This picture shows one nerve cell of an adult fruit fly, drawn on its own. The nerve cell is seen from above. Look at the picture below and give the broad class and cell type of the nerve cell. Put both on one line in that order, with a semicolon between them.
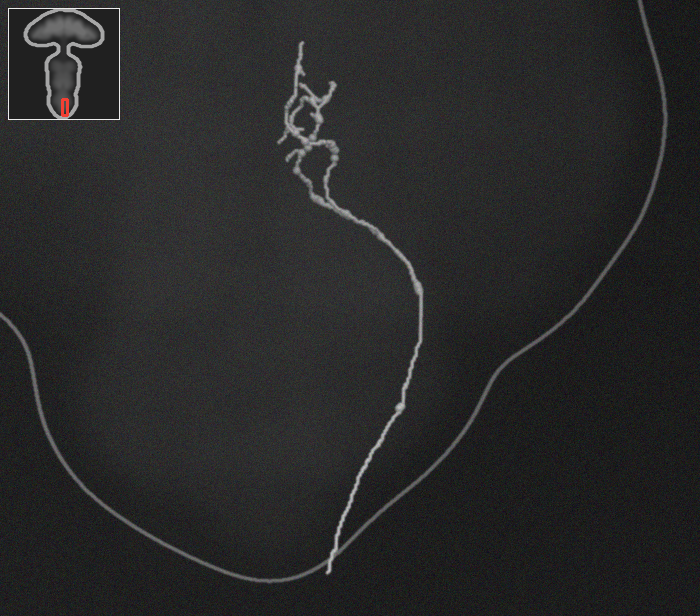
sensory neuron entering the nerve cord; SNxx04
